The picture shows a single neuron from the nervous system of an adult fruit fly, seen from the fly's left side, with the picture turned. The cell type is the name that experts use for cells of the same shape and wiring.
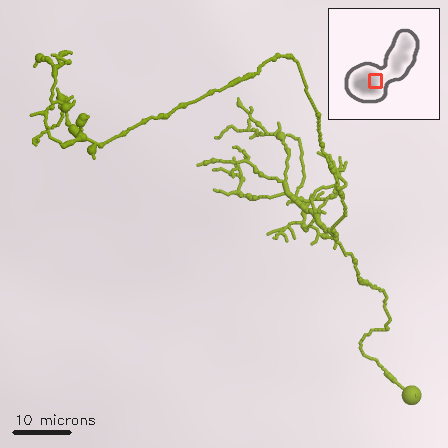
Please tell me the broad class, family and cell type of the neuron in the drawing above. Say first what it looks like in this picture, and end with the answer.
Its cell body lies at the lower right of the picture. From left to right in the picture it spans about 70 microns. The picture shows dozens of branch ends. This is an optic-lobe intrinsic neuron. Its family is Tm. Its cell type is Tm33.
